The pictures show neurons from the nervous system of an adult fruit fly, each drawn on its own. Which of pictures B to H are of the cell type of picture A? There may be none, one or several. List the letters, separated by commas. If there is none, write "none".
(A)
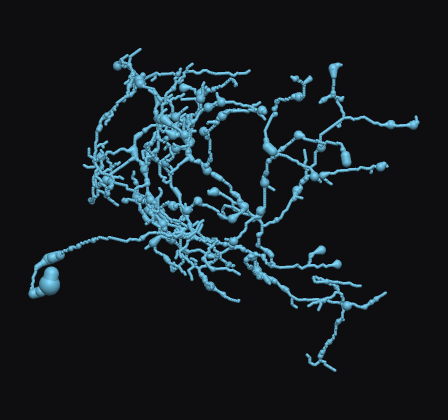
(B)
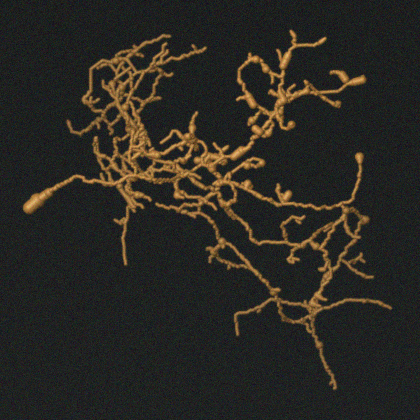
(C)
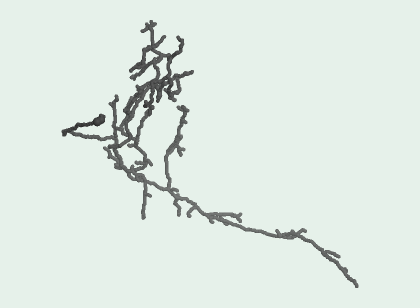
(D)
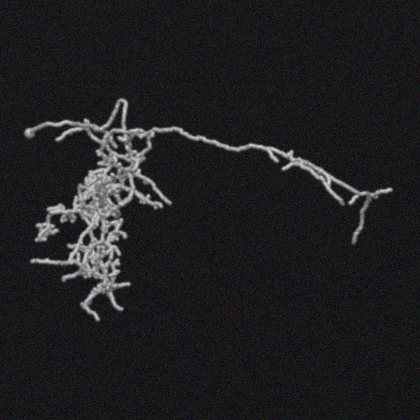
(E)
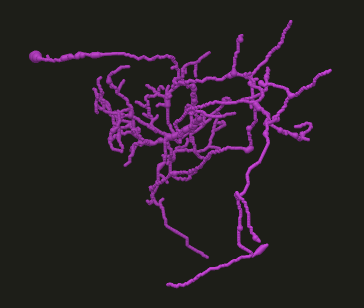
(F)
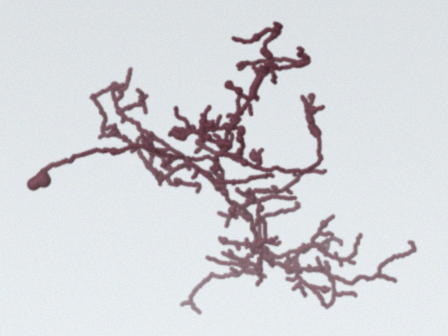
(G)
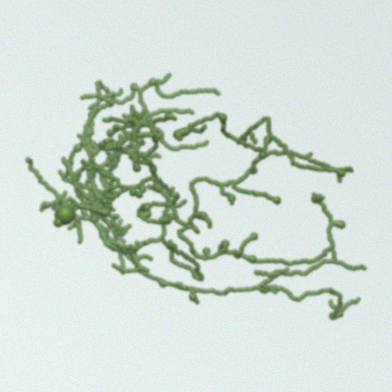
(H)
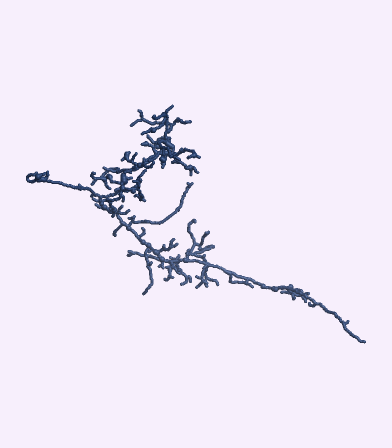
B, F, G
